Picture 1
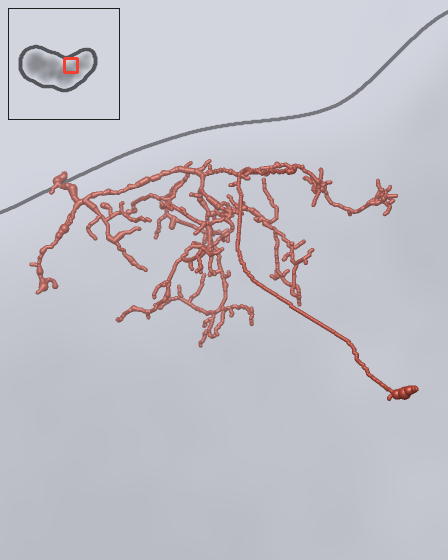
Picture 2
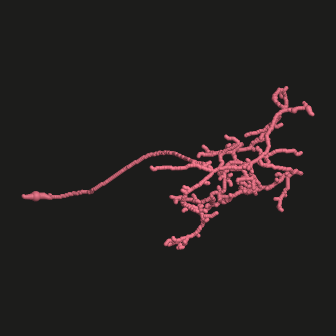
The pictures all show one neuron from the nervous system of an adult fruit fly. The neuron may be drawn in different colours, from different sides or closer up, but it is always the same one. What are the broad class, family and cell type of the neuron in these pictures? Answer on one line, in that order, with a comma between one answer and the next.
nerve-cord intrinsic neuron, hemilineage 03B, IN03B060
